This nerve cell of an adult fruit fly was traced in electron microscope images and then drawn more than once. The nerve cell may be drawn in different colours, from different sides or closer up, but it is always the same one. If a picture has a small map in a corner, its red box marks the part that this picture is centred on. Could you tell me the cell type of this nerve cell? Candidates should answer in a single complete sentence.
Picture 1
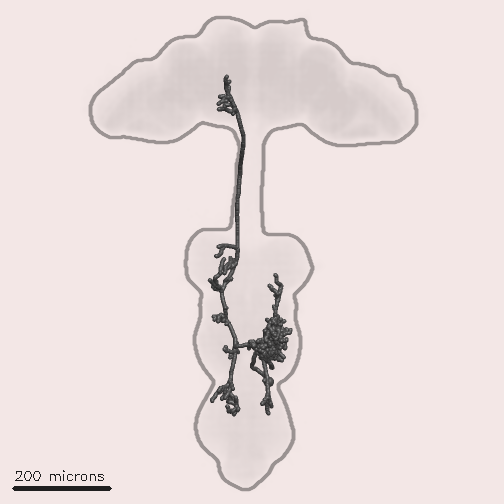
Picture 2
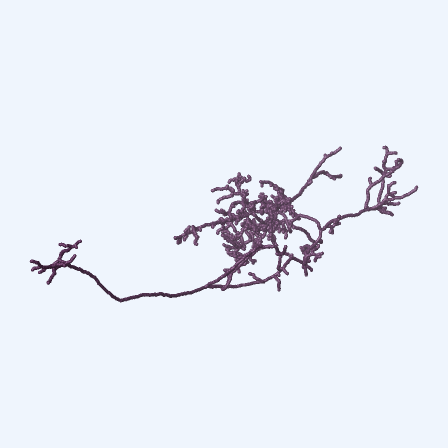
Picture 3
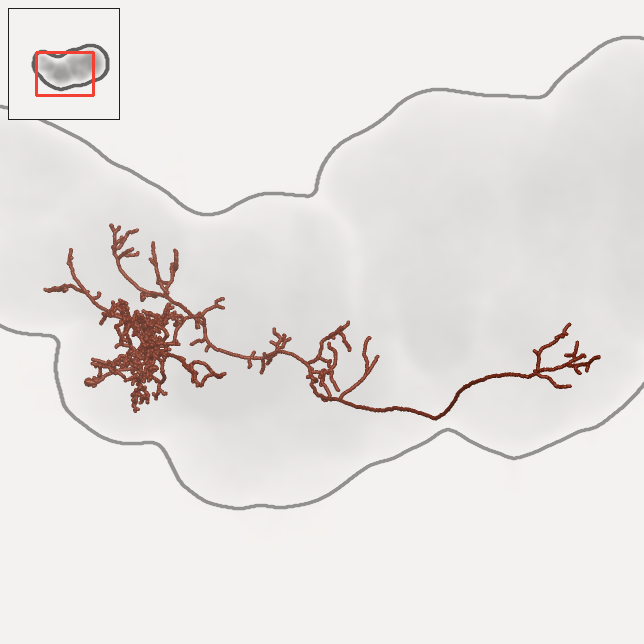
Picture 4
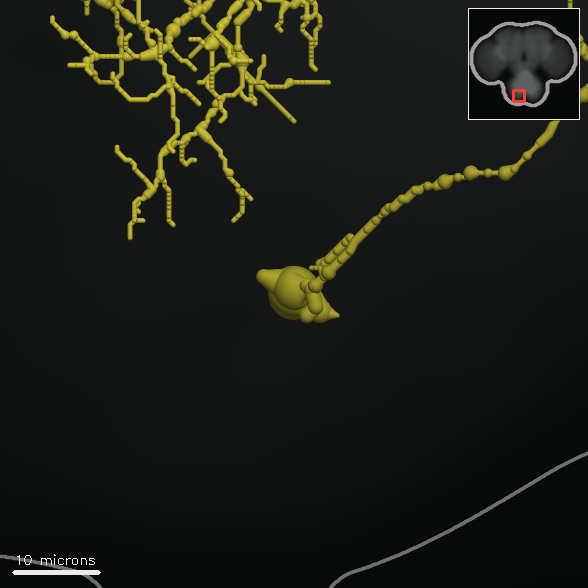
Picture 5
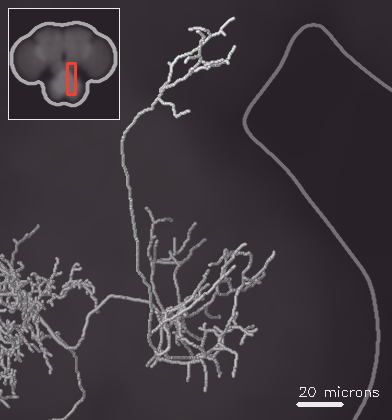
It is AN12B008 that this nerve cell is, by cell type.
